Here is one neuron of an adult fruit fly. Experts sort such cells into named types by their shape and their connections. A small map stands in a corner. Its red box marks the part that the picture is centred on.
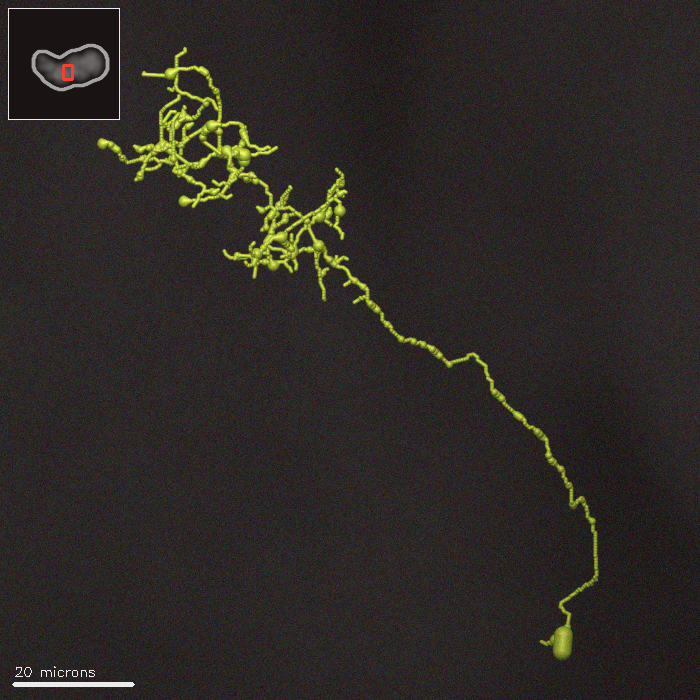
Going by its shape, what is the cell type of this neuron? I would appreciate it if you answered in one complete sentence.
This neuron is an instance of the cell type Li27.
